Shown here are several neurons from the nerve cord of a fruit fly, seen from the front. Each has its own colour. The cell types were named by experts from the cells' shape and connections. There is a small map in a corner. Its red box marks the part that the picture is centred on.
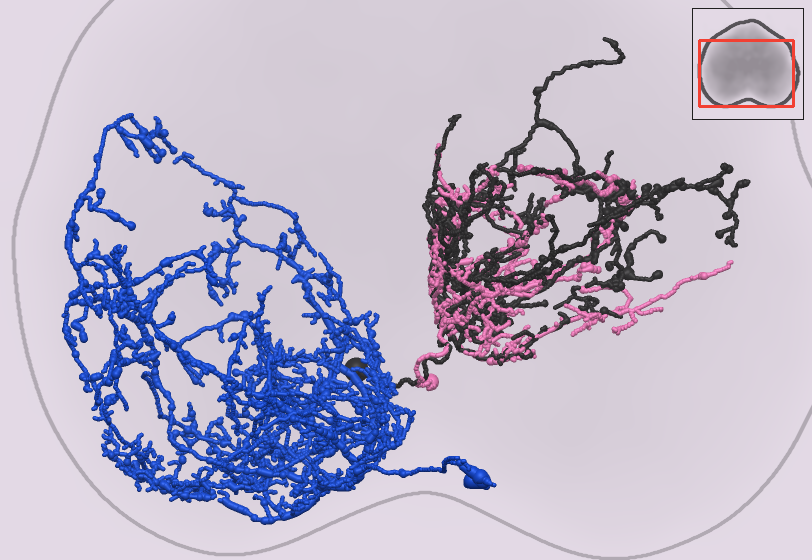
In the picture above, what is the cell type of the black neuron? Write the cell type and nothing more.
IN13B017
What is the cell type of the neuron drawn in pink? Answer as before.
IN13B029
